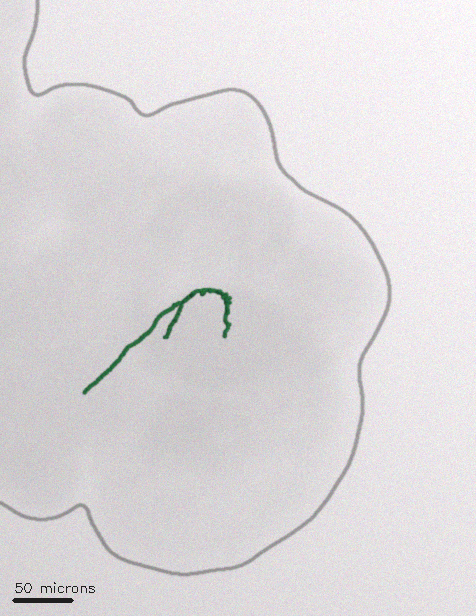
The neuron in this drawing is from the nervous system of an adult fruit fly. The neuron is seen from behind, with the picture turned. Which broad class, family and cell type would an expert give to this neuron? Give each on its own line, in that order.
sensory neuron entering the nerve cord
class mechanosensory proprioceptive
SNpp15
